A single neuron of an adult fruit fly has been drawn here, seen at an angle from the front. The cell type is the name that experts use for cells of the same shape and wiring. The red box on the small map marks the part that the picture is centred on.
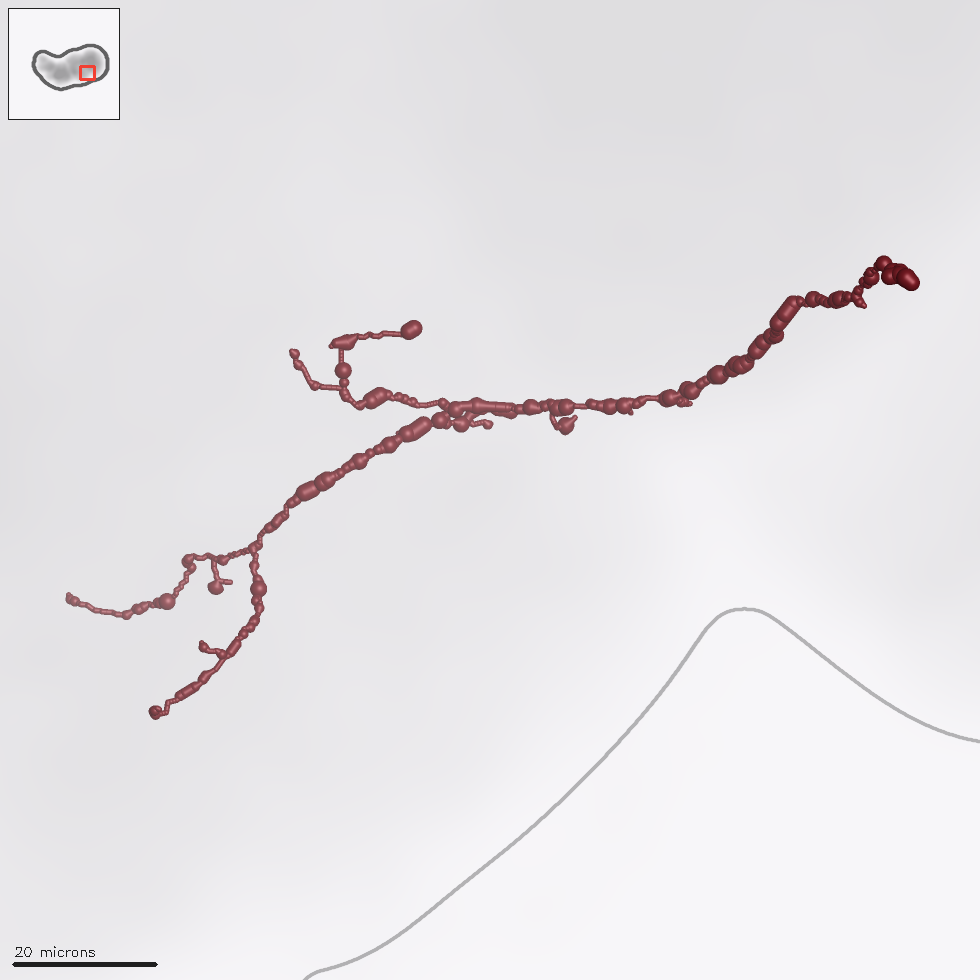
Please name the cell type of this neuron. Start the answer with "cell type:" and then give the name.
cell type: JO-FD1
